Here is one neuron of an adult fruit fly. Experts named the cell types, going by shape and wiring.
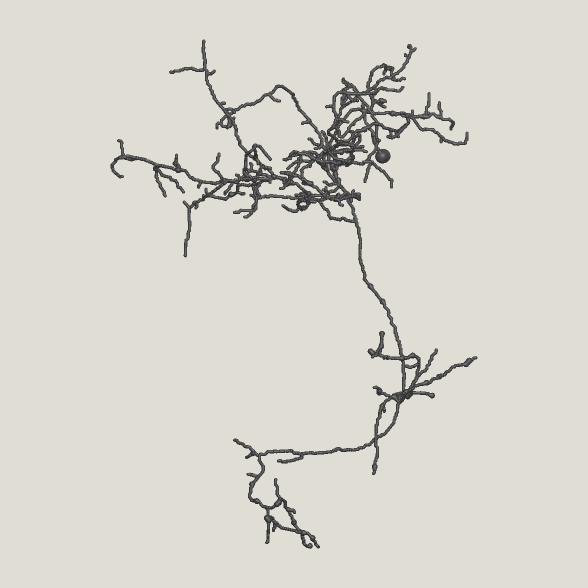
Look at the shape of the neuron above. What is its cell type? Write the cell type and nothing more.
CB3469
